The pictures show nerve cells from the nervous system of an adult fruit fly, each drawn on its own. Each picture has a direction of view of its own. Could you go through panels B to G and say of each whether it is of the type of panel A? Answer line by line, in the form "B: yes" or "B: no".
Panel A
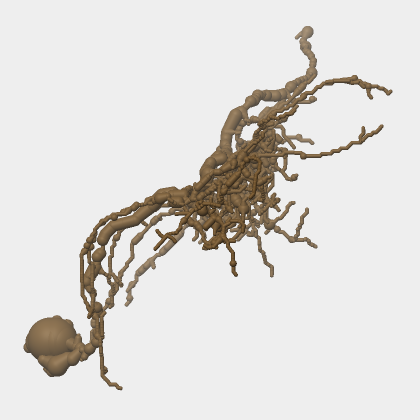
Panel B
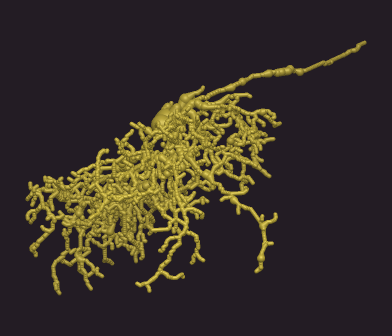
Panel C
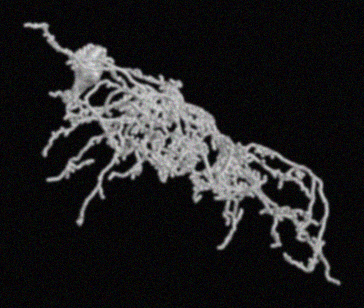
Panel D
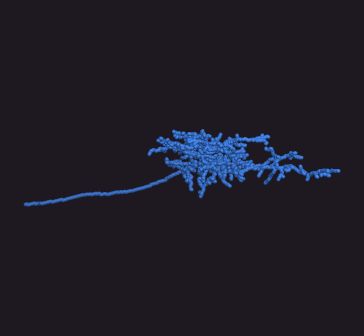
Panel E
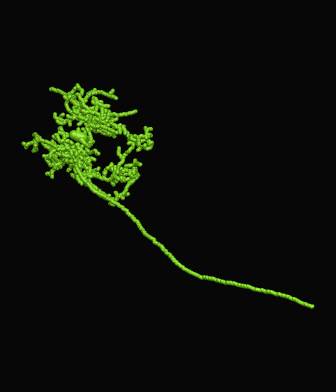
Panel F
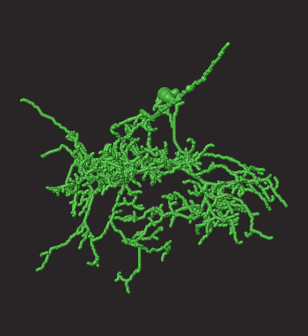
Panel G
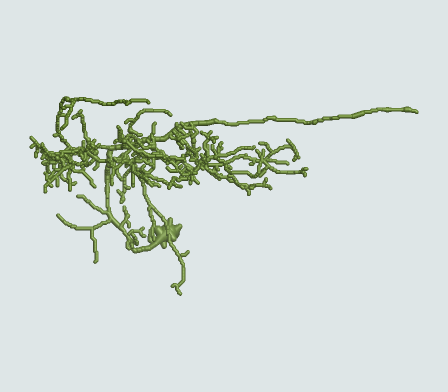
B: no
C: yes
D: no
E: no
F: no
G: yes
